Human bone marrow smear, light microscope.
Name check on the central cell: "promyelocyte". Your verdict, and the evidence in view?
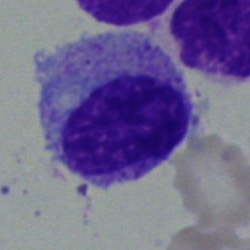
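Cell roughly round, edge ragged and uneven, most marked on the left. No distinct nucleolus. Cytoplasm pale bluish-lilac, widest rim upper left. Parts of two darkly stained nucleated cells lie just above and to the upper right.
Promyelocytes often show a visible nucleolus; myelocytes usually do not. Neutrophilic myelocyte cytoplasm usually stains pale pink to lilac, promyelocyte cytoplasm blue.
Missing nucleolus and pale lilac tone: for myelocyte, against promyelocyte. Verdict: not promyelocyte but myelocyte.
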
